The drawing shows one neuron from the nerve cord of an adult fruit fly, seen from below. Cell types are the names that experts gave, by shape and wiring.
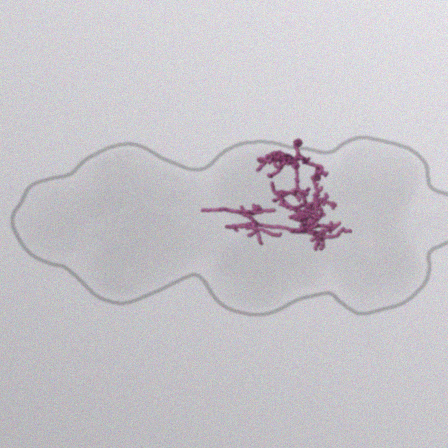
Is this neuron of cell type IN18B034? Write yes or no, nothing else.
yes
